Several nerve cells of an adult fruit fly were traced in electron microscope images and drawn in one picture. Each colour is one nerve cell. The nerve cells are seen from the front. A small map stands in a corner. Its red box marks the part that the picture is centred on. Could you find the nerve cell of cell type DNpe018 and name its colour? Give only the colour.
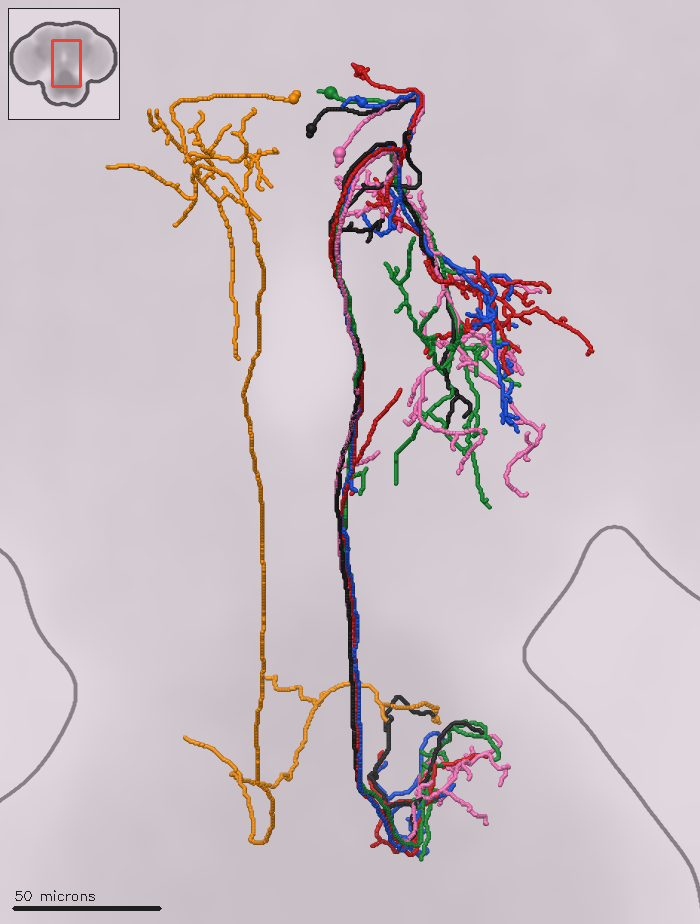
black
